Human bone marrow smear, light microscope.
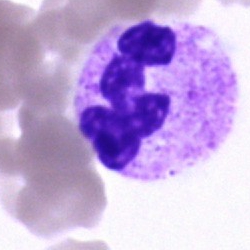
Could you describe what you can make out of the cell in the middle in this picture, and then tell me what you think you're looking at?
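Seen in outline, the cell is round and smooth. The chromatin stains dark purple and is densely clumped. No nucleoli are visible within the nucleus. It is a segmented neutrophil.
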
